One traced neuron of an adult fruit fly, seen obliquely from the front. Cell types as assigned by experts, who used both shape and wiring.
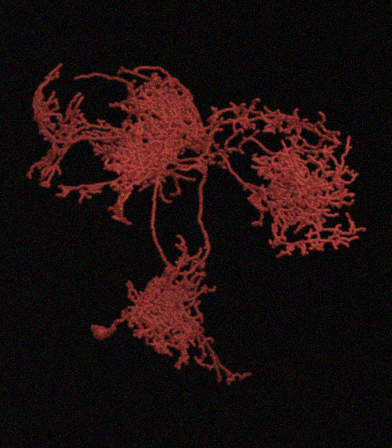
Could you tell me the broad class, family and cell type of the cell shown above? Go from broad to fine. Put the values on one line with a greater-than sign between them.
central-brain intrinsic neuron > AstA > AstA1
